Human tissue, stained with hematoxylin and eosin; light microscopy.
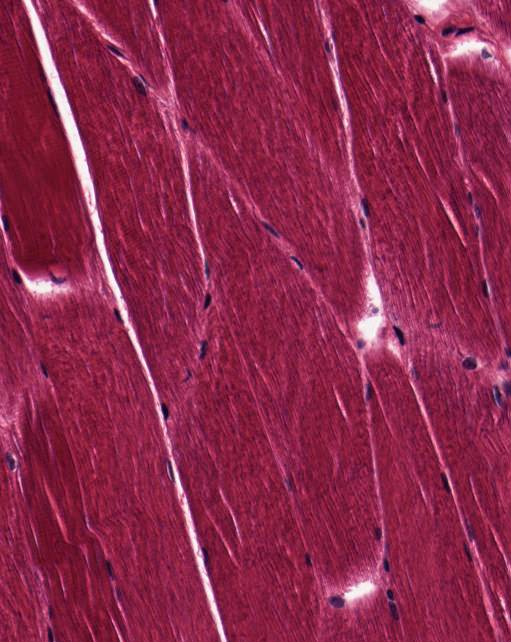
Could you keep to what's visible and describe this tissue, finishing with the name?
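Long muscle fibres, cut lengthwise, fill the field, running roughly top to bottom on a slant from upper left to lower right. Their deep pink-red cytoplasm shows fine lengthwise lines of myofibrils. Small, elongated, dark purple nuclei lie at the fibre edges, along the boundaries between fibres rather than centrally, their long axes parallel to the fibres. This is skeletal muscle.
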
